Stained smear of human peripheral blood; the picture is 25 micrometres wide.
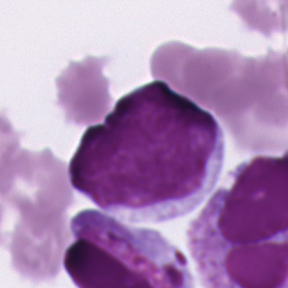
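Myeloblast, central nucleated cell, stained peripheral blood smear. Its nucleus occupies most of the cell, with an angular, irregular, cornered outline. A narrow crescent of cytoplasm lines the lower right edge; at top and left the nucleus meets the cell edge with no cytoplasm visible.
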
